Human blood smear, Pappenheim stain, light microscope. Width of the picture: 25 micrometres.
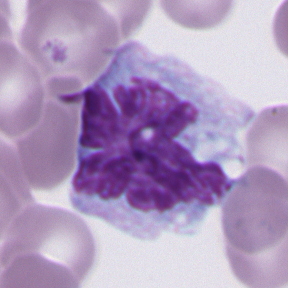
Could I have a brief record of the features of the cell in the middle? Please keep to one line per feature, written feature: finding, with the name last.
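Nucleus: several folded lobes grouped around a central point
Nuclear centre: a small clear hole
Cytoplasm: pale blue, rim wider on the right than on the left
Outline: irregular and angular
Name: monocyte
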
